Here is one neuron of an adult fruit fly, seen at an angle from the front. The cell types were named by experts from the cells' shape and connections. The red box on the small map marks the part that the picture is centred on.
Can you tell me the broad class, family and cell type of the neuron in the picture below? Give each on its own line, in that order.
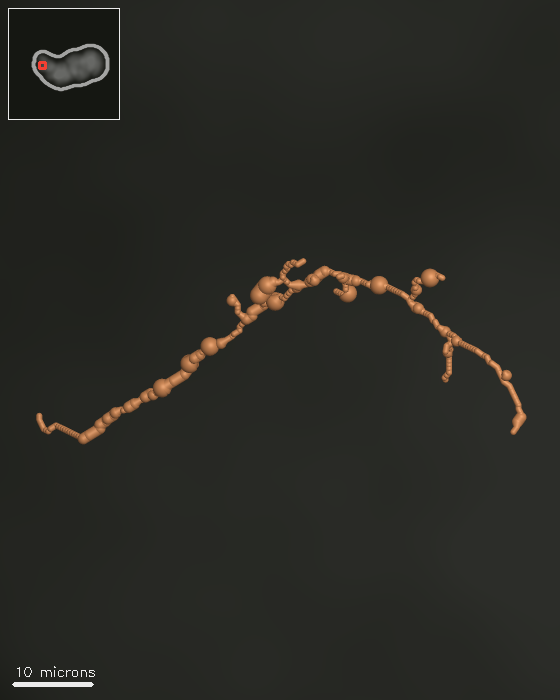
sensory neuron entering the nerve cord
class mechanosensory tactile
SNta27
